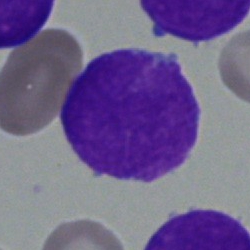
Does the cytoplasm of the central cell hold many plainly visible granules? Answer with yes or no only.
No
